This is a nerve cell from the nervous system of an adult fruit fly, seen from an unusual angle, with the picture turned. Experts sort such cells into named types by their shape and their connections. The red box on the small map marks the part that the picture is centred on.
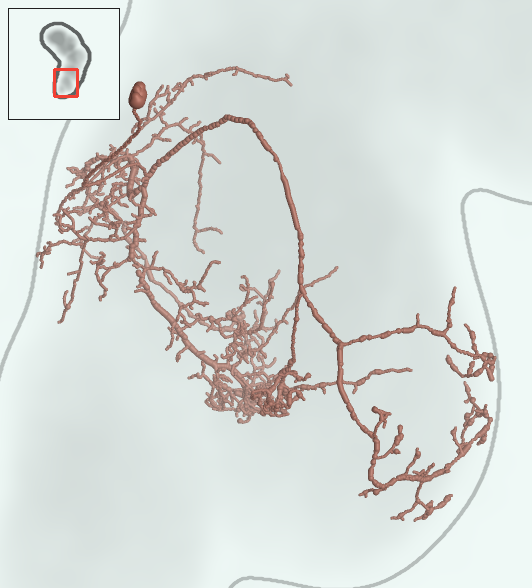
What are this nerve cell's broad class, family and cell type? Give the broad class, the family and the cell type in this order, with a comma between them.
nerve-cord intrinsic neuron, hemilineage 19B, IN19B027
